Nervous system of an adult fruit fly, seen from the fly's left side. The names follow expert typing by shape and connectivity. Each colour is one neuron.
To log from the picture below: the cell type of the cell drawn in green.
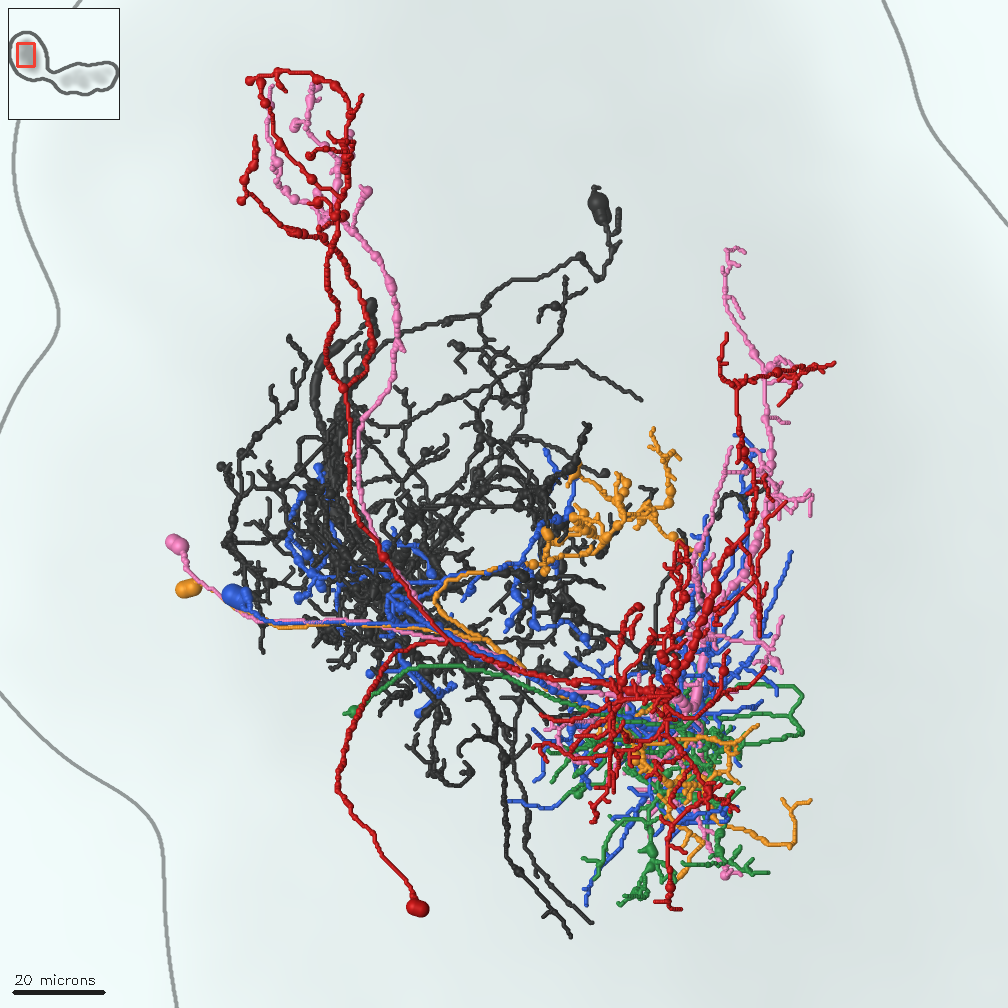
WED030_b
